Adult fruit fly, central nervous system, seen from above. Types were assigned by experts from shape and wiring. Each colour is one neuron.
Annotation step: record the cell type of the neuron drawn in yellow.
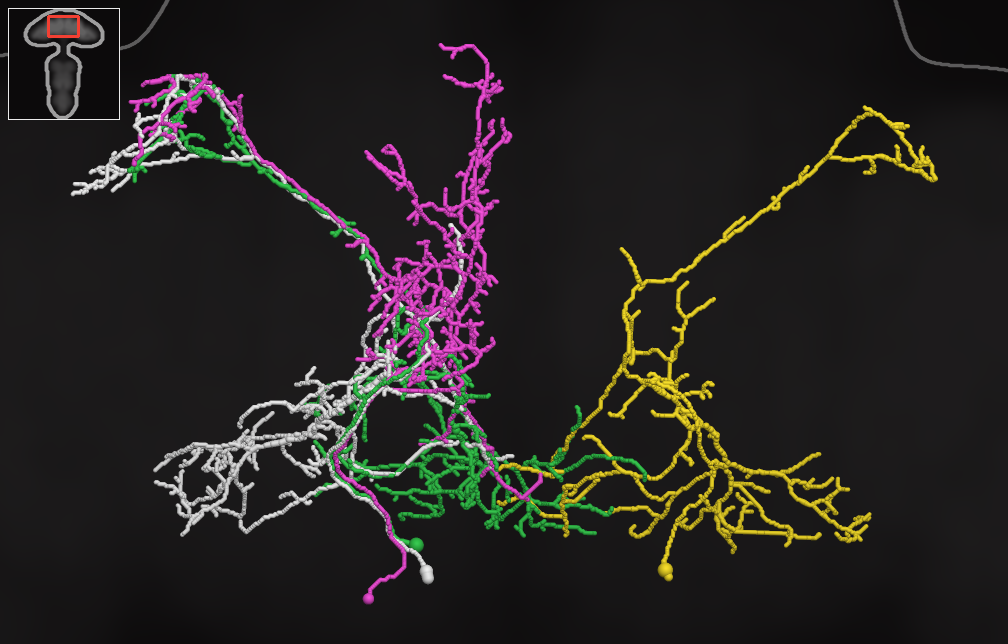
SMP397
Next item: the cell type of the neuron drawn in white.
SMP398_a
